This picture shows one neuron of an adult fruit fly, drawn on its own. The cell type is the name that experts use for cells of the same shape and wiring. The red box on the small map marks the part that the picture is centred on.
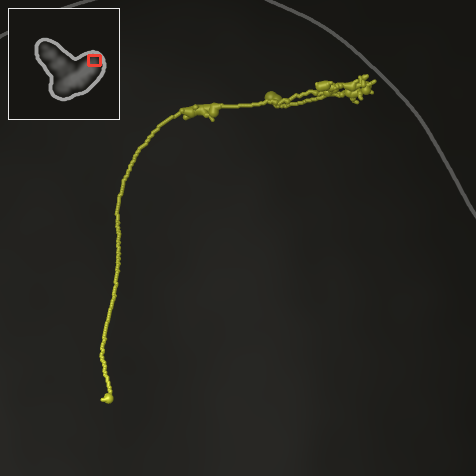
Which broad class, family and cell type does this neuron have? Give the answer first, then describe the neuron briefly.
This is an optic-lobe intrinsic neuron. Its family is Tm. It is of cell type Tm1. In this view it is about as wide as it is tall.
